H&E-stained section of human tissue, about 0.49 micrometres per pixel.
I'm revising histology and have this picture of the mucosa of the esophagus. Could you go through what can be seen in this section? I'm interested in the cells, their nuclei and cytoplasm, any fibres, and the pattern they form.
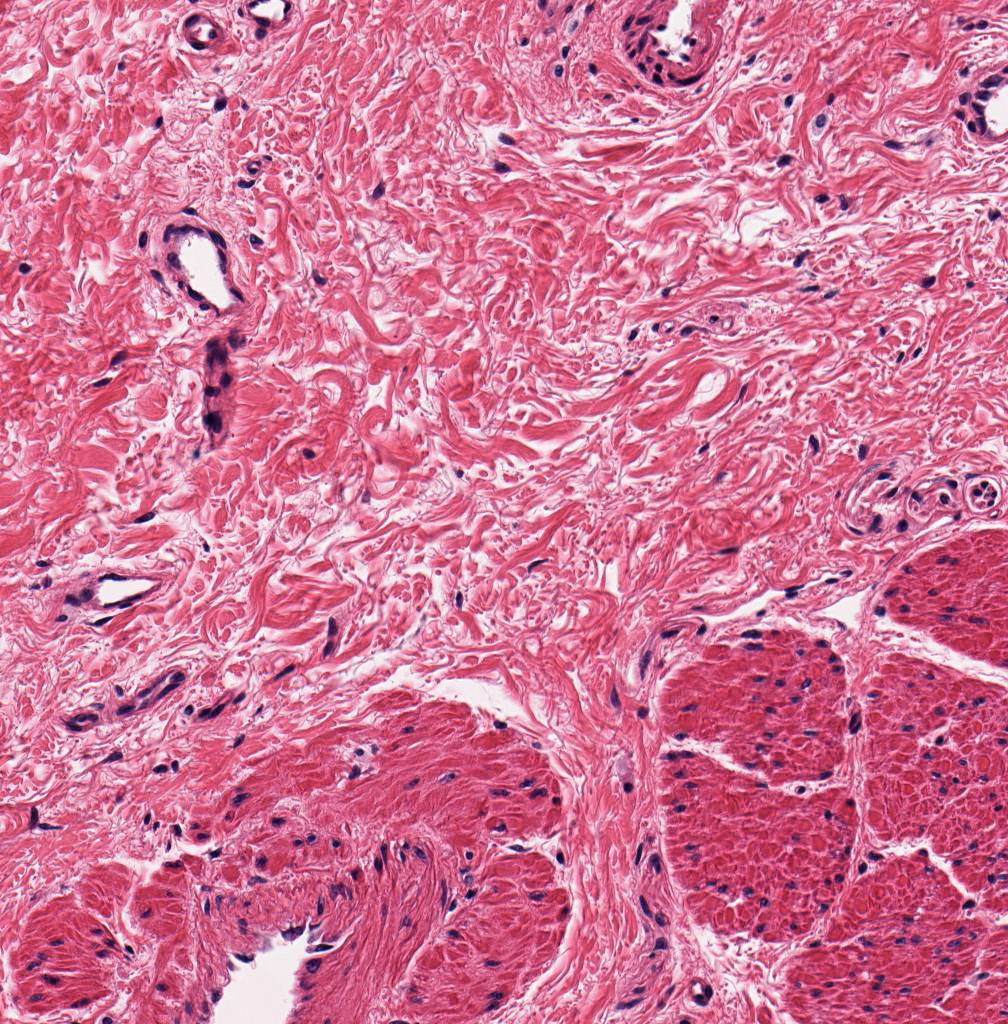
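Upper two-thirds: wavy collagenous connective tissue. Lower third: smooth muscle bundles, cut across at lower right as rounded fascicles. Muscle nuclei dark, oval, evenly and fairly sparsely scattered. Connective tissue: sparse spindle-shaped fibroblast nuclei.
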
